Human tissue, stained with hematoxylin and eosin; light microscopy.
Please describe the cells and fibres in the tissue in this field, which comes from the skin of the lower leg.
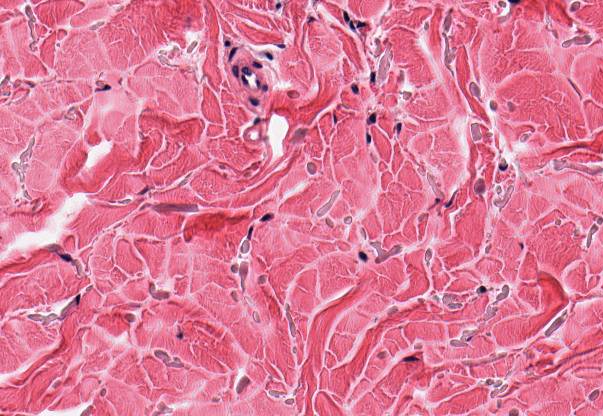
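Closely packed pink fibre bundles fill the entire field, running in many different directions. Nuclei are sparse and scattered among the fibres rather than crowded together, and most are elongated rather than round. No fat cells are present.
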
